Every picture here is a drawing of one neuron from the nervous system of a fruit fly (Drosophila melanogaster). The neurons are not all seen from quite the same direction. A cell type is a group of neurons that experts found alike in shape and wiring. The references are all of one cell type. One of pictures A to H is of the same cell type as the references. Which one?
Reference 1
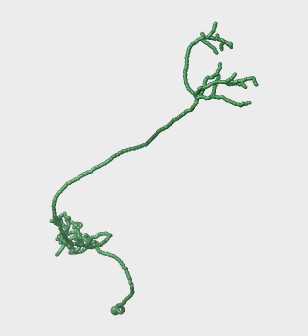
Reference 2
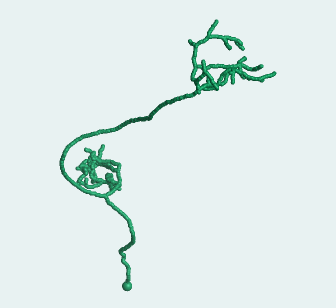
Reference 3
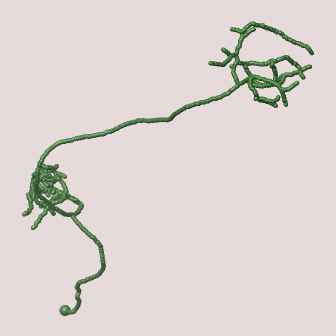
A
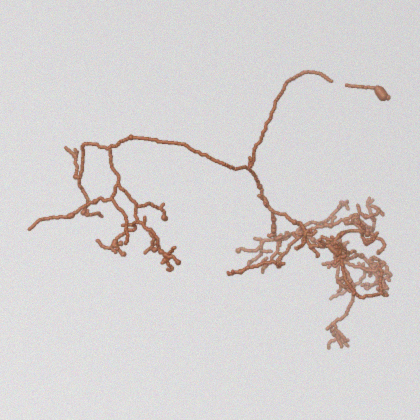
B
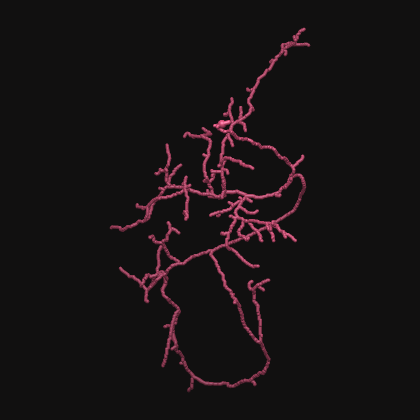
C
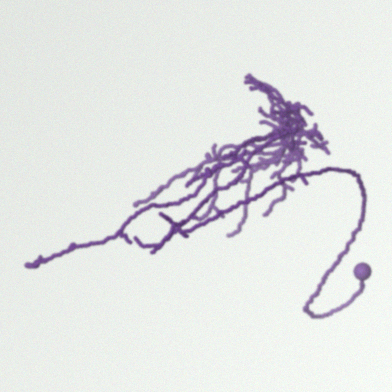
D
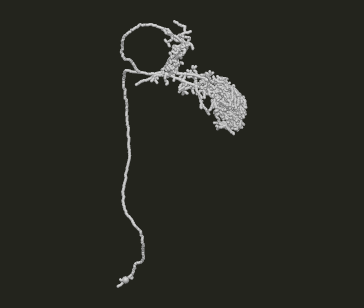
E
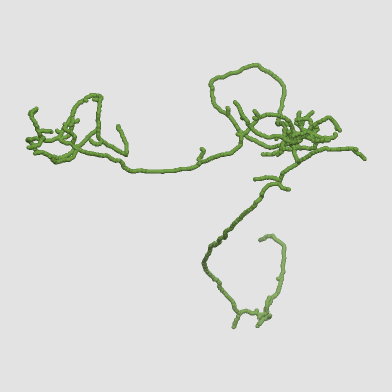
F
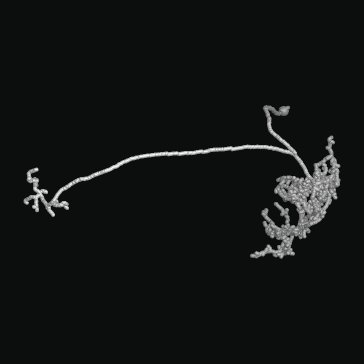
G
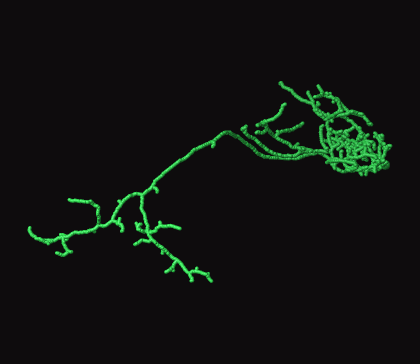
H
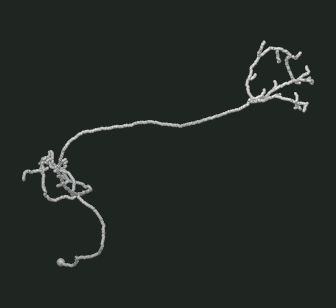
Picture H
